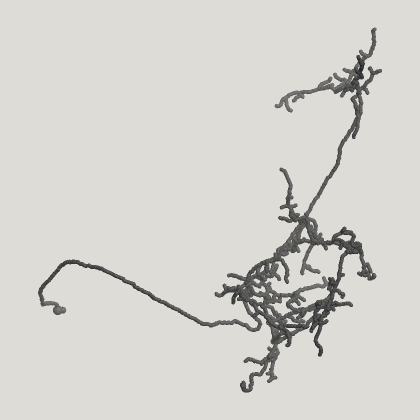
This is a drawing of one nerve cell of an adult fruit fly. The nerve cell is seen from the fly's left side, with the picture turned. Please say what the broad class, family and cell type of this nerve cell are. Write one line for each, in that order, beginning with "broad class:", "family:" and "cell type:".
broad class: central-brain intrinsic neuron
family: hemilineage WEDa2
cell type: PLP023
